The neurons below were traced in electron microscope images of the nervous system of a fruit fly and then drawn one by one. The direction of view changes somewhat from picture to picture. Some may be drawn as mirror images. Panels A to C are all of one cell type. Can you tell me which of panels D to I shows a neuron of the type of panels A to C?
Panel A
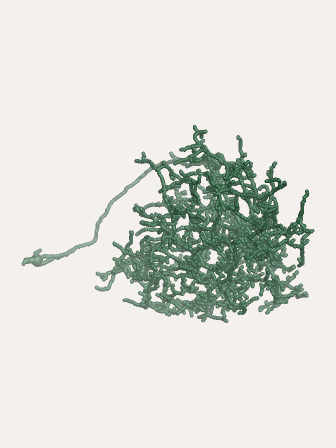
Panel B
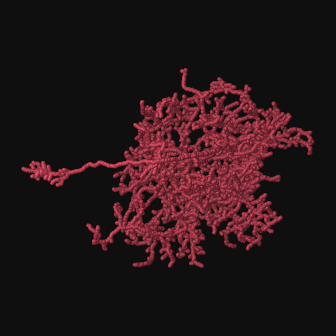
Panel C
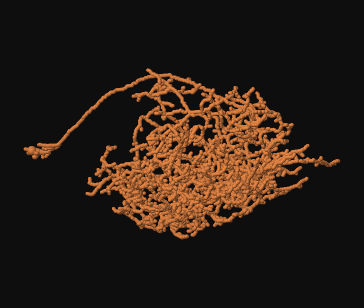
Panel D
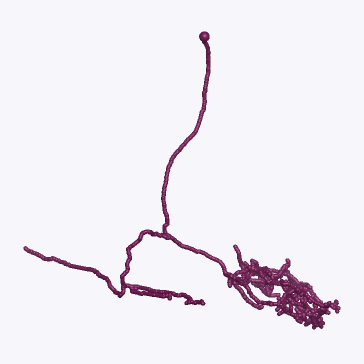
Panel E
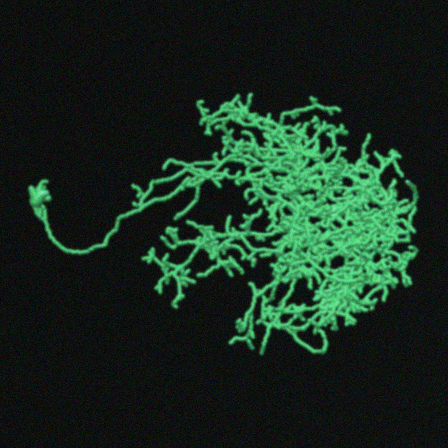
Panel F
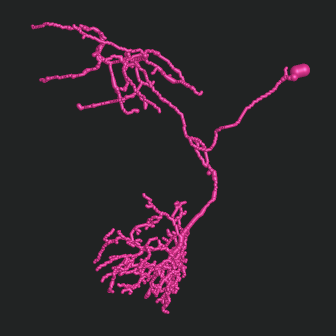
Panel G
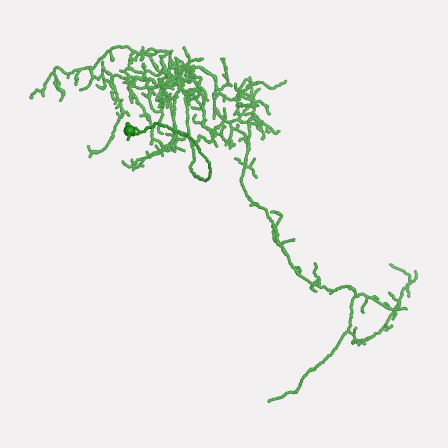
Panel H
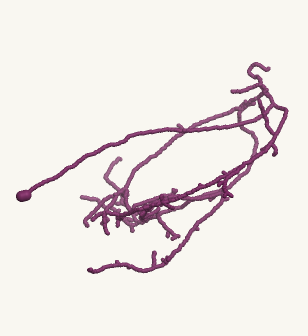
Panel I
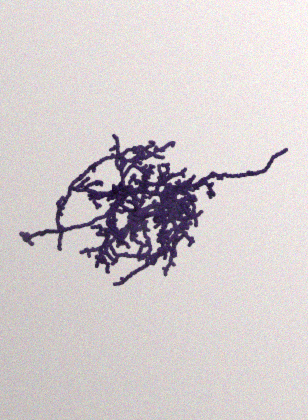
E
